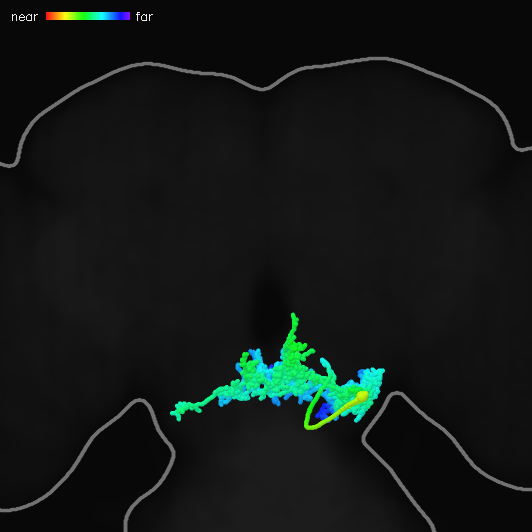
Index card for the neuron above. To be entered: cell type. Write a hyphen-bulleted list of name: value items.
- cell type: GNG013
